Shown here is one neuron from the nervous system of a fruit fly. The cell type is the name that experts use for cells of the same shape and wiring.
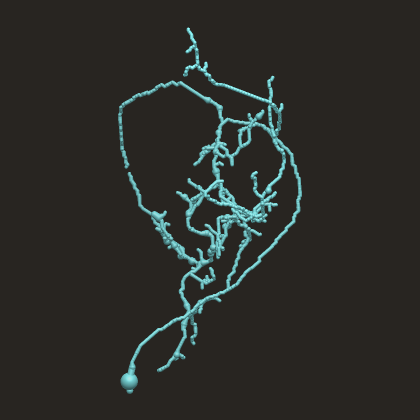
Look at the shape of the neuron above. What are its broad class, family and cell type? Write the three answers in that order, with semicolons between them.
central-brain intrinsic neuron; hemilineage SMPpd1; CB2572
